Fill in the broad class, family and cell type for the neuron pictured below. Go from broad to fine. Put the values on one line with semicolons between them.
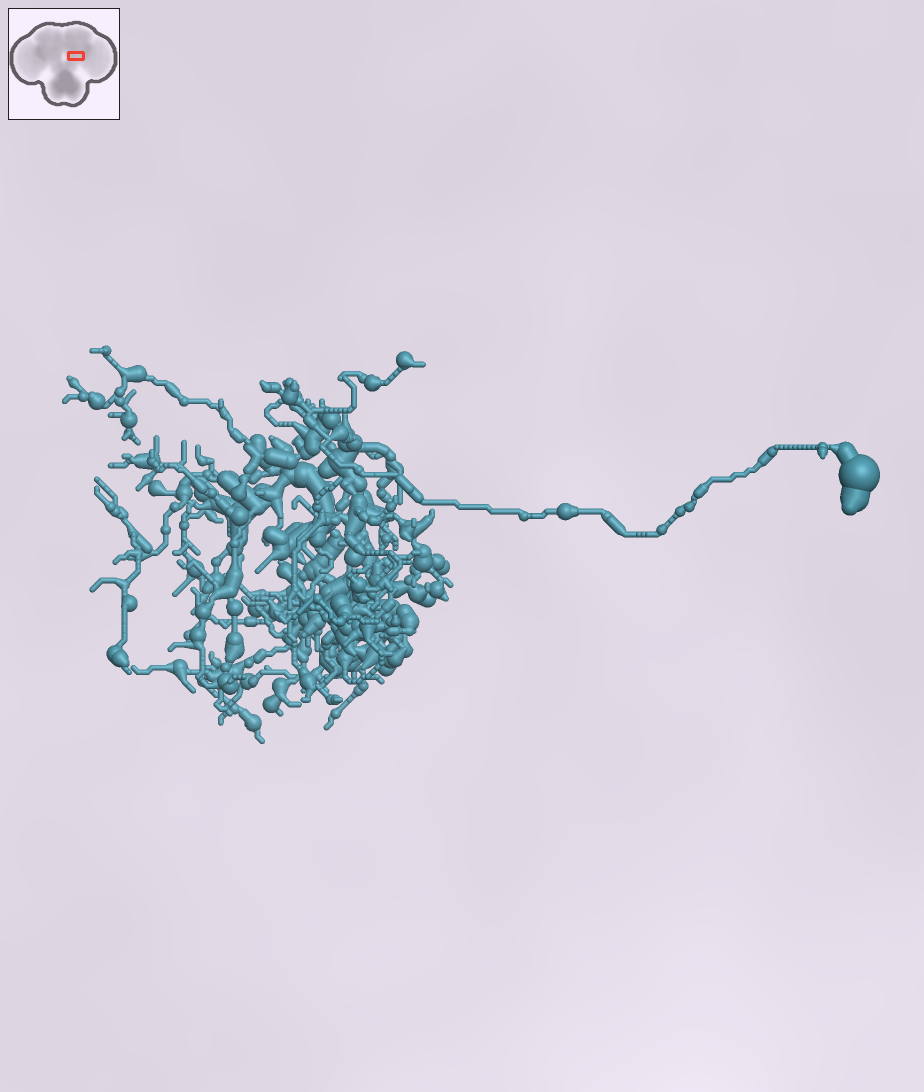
central-brain intrinsic neuron; hemilineage ALl1_dorsal; l2LN22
